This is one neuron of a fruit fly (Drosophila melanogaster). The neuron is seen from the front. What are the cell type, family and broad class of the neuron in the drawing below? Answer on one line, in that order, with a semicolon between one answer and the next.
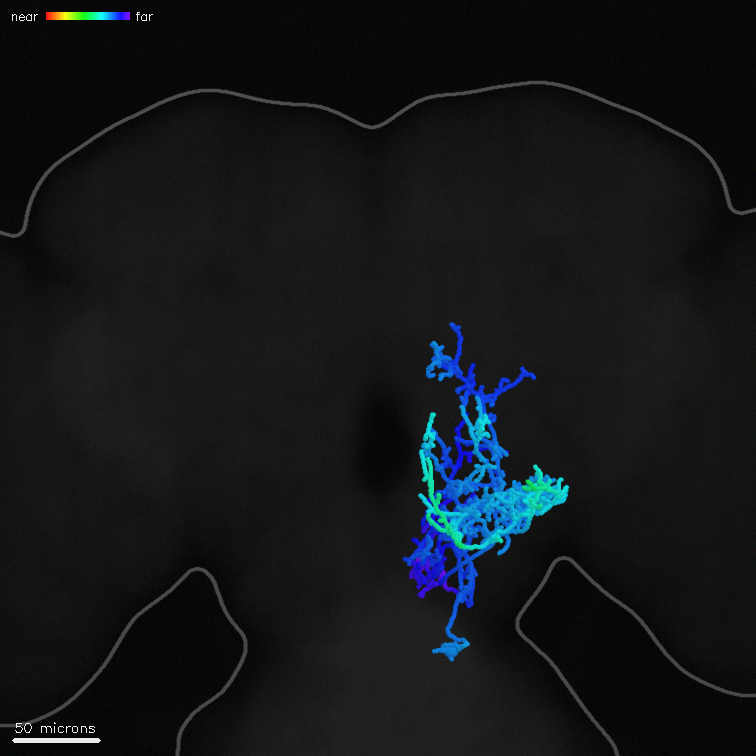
CB0122; hemilineage LB12; central-brain intrinsic neuron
